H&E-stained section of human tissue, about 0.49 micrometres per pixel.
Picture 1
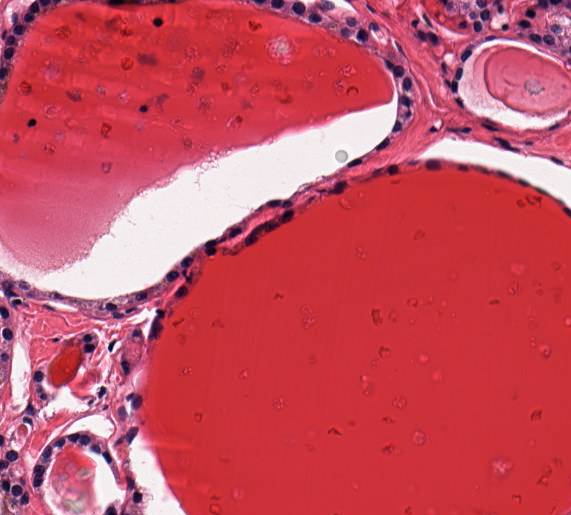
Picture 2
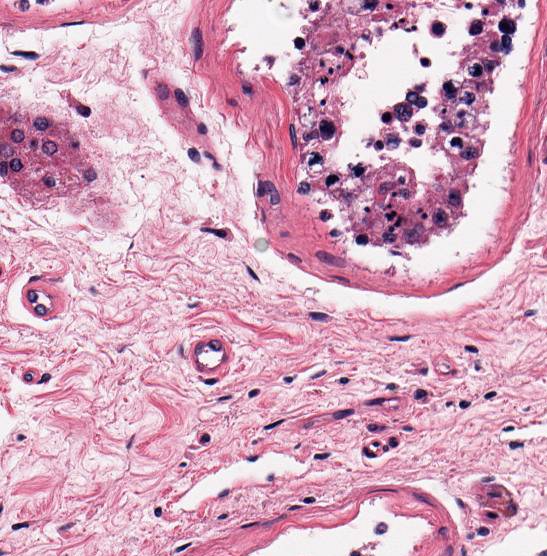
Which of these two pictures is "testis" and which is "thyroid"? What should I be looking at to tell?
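Of these, picture 1 is thyroid and picture 2 is testis. The thyroid consists of closed round follicles of varying size; a very large one fills the lower right, another large one the upper left. The lower-right follicle holds homogeneous, deeply eosinophilic colloid, and small follicles with colloid sit in the lower left and upper right corners. Each follicle is lined by one layer of flattened to low cuboidal epithelial cells with small dark nuclei. In the testis, a large tubule profile at the upper right has a thick, pink, layered wall with flattened elongated nuclei. Loose stroma fills the centre and lower left; at the upper left edge is a cluster of large polygonal cells with round nuclei and abundant pink granular cytoplasm.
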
